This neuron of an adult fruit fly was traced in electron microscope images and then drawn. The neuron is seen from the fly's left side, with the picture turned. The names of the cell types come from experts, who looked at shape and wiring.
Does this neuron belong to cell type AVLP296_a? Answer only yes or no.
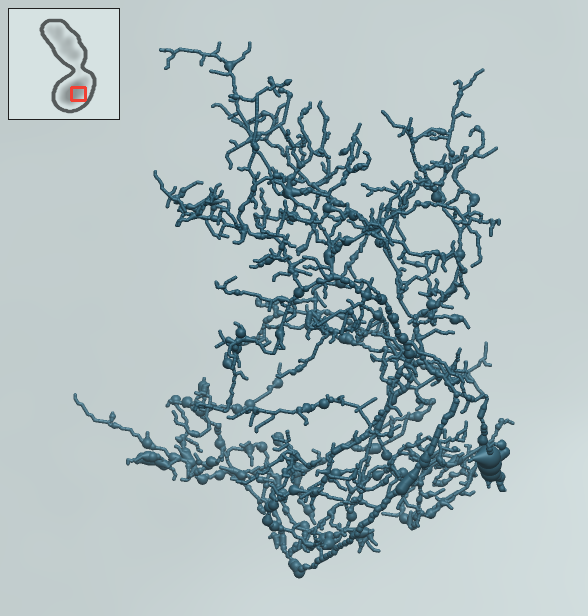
no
